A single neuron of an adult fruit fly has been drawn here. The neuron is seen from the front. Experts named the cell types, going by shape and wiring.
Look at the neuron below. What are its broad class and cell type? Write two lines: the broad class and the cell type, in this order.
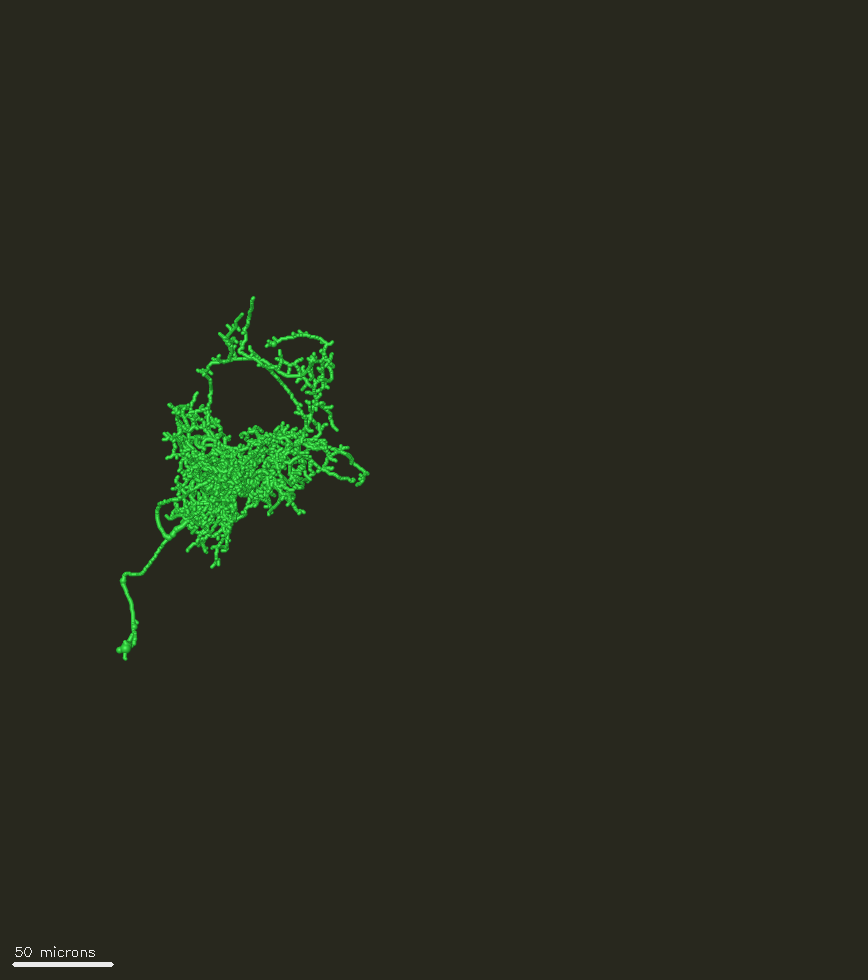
central-brain intrinsic neuron
AVLP370_b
